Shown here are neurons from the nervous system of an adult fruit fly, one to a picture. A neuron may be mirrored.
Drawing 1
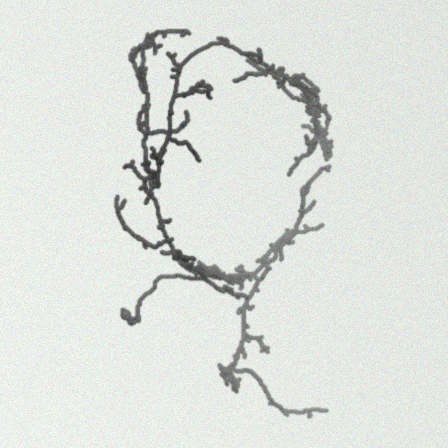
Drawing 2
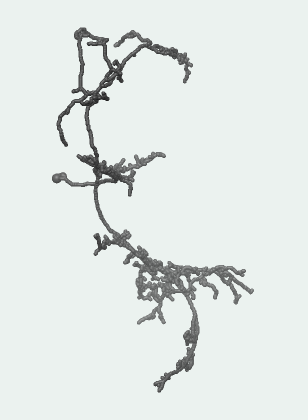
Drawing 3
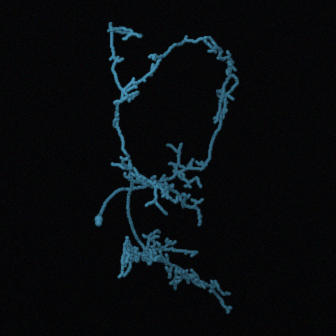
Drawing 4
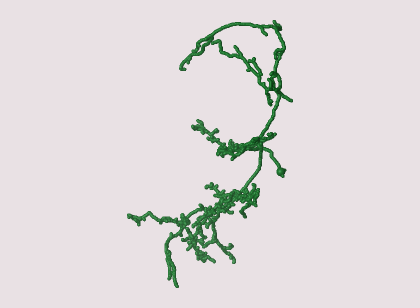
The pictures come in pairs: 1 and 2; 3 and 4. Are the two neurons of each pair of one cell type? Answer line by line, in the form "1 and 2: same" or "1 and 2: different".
1 and 2: different
3 and 4: different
